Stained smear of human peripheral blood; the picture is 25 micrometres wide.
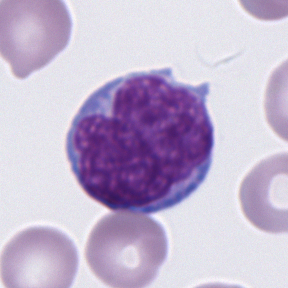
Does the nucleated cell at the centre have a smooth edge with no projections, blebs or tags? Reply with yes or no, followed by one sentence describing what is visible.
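No. Small pointed projections stick out from the upper edge of the cell.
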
